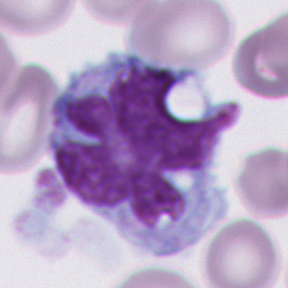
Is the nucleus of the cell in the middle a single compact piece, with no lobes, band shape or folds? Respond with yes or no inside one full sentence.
No, in this cell the nucleus is split into separate segments.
